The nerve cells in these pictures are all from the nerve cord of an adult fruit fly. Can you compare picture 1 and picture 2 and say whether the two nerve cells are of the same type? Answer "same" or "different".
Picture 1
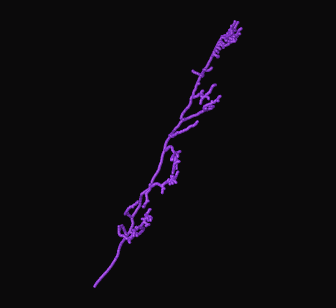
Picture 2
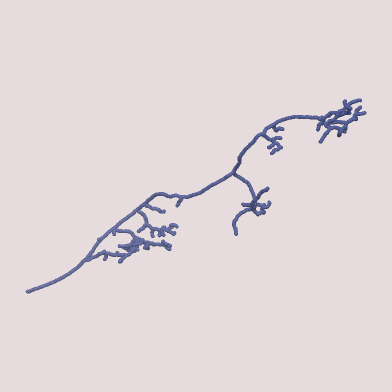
different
